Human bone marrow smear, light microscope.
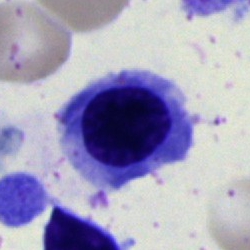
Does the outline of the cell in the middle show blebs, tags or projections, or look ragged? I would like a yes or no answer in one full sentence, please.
Yes, a rough outline, ragged or with projections, blebs or tags, belongs to this cell.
